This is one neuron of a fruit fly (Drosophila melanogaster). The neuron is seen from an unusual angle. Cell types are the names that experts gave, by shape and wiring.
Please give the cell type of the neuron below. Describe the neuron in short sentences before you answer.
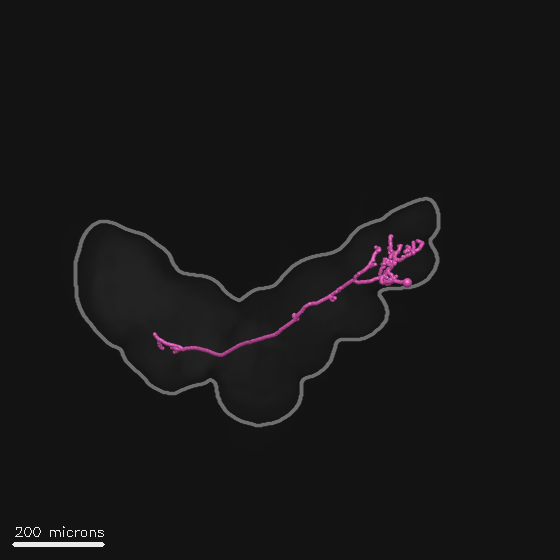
Its cell body lies on the right of the picture. By the scale bar it is about 600 microns wide in this view. It is an ascending neuron. Its cell type is AN10B062.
